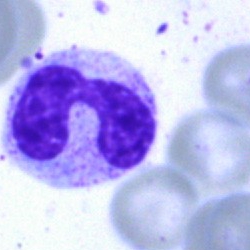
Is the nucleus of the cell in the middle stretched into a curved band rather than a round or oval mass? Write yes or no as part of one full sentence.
Yes, it is a curved, lobeless band that the nucleus of this cell forms.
